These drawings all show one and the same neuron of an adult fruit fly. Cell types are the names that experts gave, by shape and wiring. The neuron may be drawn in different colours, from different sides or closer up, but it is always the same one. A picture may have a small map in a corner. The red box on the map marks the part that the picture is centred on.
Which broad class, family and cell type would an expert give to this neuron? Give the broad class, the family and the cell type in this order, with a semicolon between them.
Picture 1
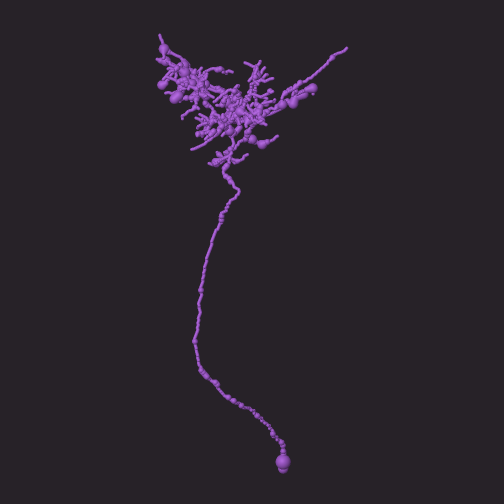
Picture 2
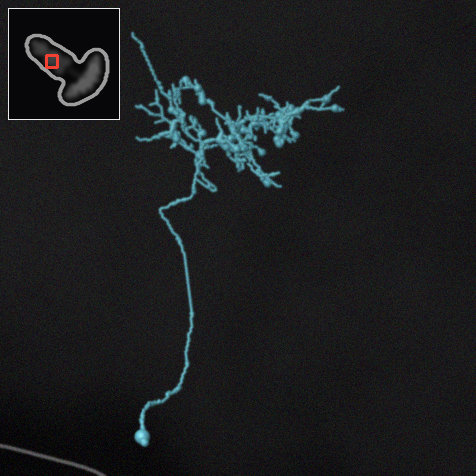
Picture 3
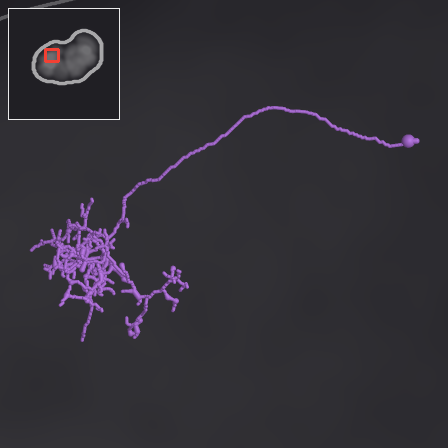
nerve-cord intrinsic neuron; hemilineage 09A; IN09A087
